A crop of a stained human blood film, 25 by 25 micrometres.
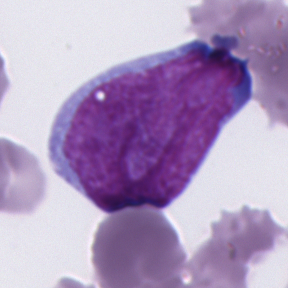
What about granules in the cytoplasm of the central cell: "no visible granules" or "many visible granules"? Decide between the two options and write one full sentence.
The cell shows no granules in its cytoplasm.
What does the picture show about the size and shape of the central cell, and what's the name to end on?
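Cell teardrop-shaped, narrowing toward the upper right. Nucleus about 19 by 12 micrometres, following the pear-like taper and filling most of the cell. Cytoplasm pale blue, a thin rim widest along the left edge. Myeloblast.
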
